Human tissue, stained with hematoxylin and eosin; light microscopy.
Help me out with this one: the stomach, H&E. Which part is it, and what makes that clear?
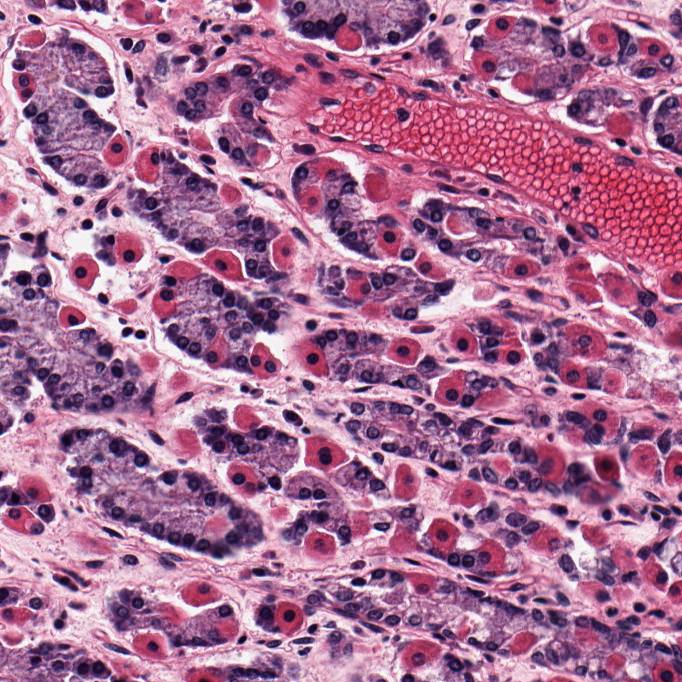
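Fundic glands fill the field. Large rounded cells with bright pink cytoplasm and a single central round dark nucleus are scattered, tending to sit at gland edges.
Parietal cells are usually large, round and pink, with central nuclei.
Inward of these lie many cells with purple-grey granular cytoplasm and small dark nuclei, forming larger purple clusters most prominent on the left.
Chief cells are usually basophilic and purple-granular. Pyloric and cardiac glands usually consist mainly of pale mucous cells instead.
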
